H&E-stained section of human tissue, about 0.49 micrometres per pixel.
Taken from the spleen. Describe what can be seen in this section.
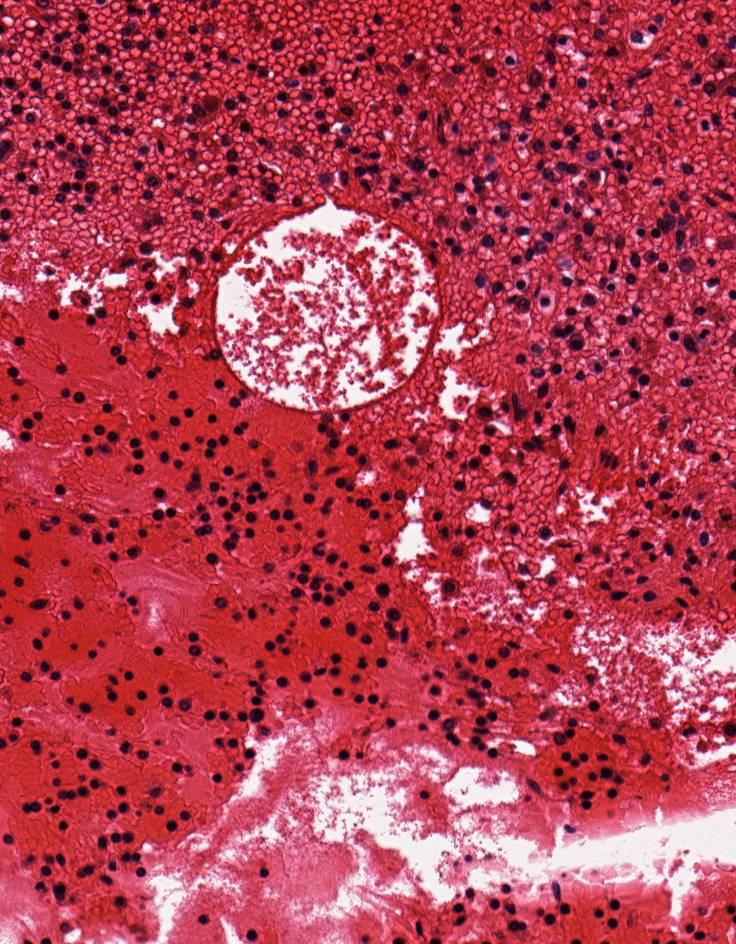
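Lower left is dense, deep red and evenly eosinophilic; I can't make out separate cell borders there. Small round, uniformly dark nuclei dot it fairly evenly. Paler pink amorphous material lies among the deep red areas toward bottom centre. I see no glands or epithelium-lined structures anywhere.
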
